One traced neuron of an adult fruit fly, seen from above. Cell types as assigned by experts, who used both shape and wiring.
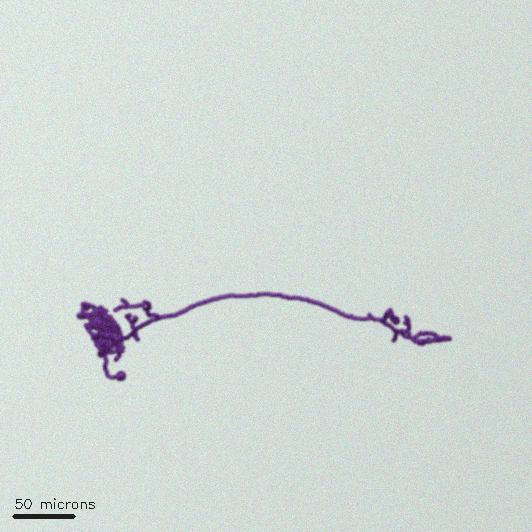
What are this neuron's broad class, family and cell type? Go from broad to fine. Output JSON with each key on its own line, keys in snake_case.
{
 "broad_class": "visual projection neuron",
 "family": "LoVP",
 "cell_type": "LoVP98"
}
